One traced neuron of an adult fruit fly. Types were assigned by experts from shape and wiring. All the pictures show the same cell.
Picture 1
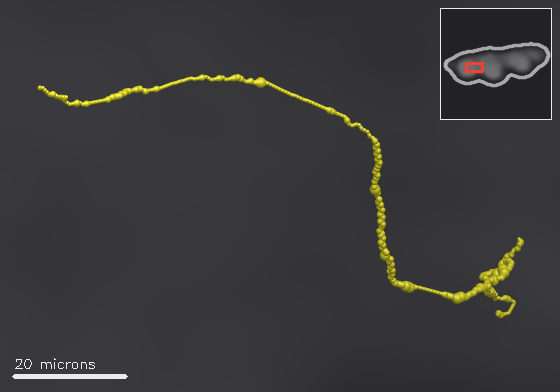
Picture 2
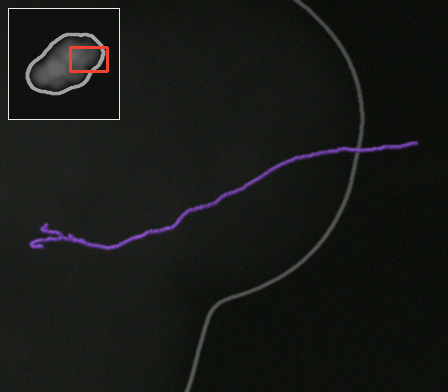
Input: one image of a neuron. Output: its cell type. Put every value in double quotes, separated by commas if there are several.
"WG1"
